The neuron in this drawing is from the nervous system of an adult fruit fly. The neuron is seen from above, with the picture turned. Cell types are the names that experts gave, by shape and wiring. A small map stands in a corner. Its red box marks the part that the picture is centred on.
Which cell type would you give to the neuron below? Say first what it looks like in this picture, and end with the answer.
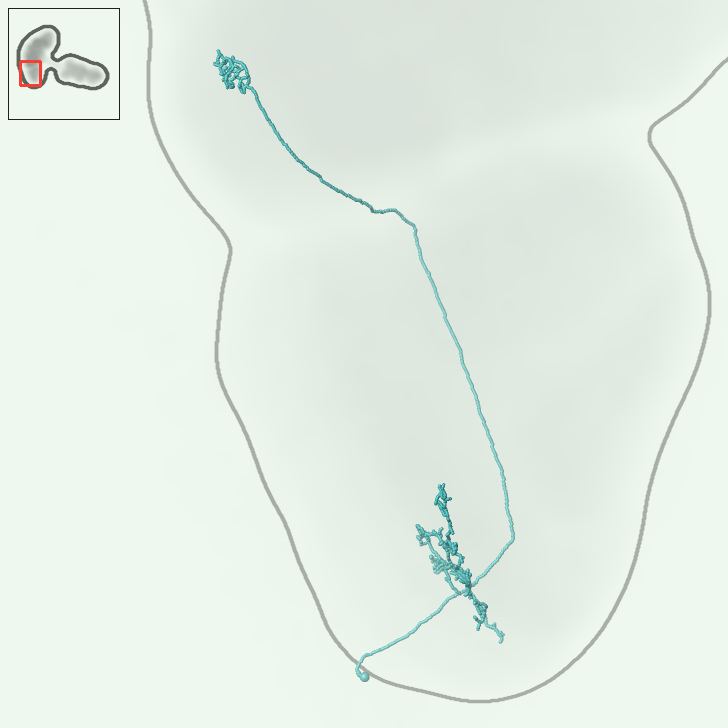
It is in the brain and does not reach the nerve cord. Its cell body lies at the bottom of the picture. It is a visual projection neuron. Its cell type is MeTu2b.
